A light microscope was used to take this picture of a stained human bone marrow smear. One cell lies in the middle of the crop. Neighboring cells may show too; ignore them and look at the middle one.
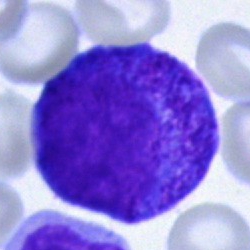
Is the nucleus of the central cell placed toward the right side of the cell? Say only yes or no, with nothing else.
No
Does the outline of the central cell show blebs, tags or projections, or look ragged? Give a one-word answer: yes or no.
No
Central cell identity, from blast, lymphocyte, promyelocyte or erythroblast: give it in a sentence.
Answering briefly, the cell in the middle is a promyelocyte.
